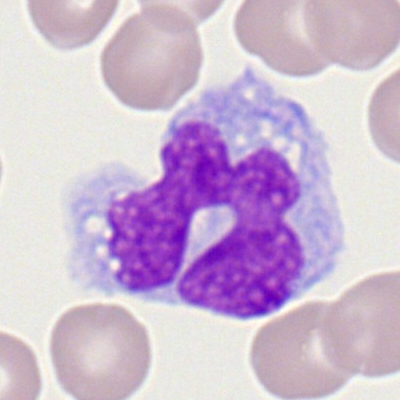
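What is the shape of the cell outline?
Irregular and slightly ragged, not smoothly round.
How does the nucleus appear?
Deeply folded, with a pale notch cutting in from the lower edge.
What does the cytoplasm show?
A wide rim, broadest above the nucleus, with several small clear vacuoles.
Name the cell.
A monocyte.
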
